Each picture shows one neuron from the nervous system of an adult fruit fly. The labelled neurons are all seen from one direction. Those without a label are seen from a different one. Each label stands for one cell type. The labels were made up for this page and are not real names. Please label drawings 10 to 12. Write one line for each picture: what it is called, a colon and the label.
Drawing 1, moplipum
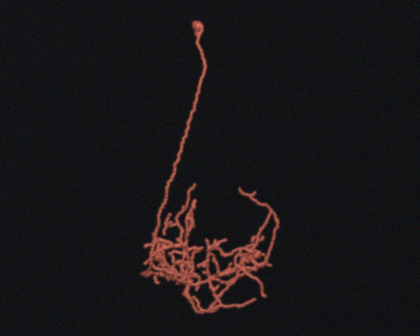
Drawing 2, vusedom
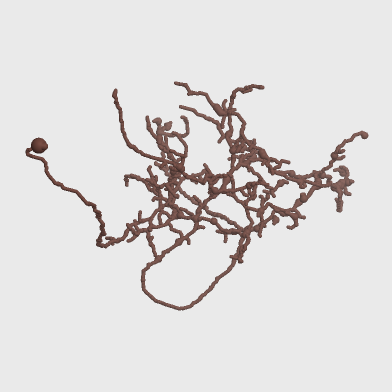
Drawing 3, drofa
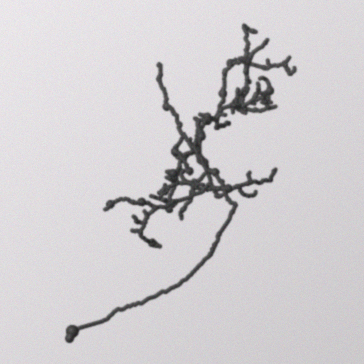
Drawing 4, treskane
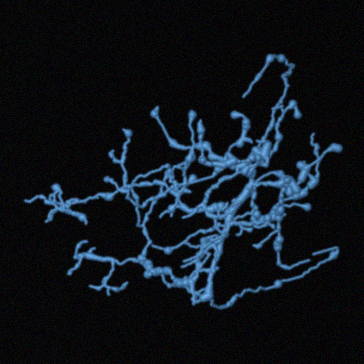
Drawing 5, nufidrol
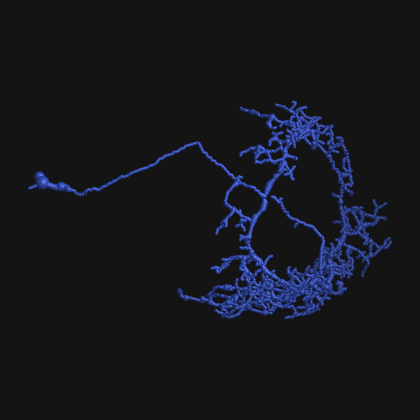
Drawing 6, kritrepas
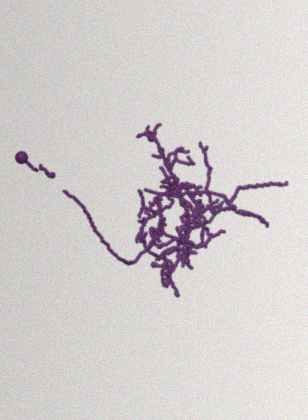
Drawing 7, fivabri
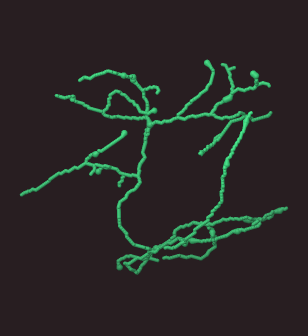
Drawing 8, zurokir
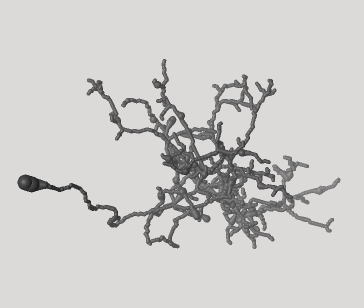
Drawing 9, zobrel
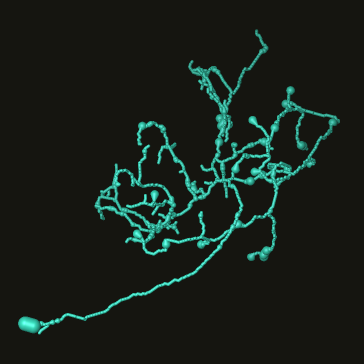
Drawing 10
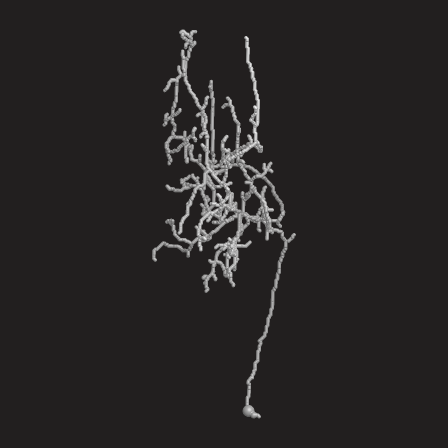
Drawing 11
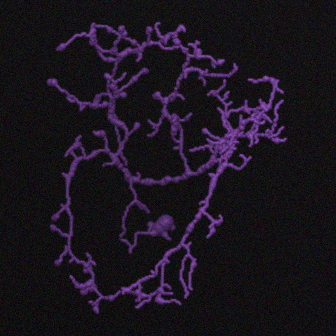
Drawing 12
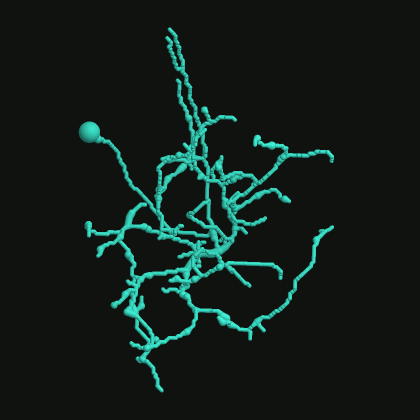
10: vusedom
11: nufidrol
12: treskane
